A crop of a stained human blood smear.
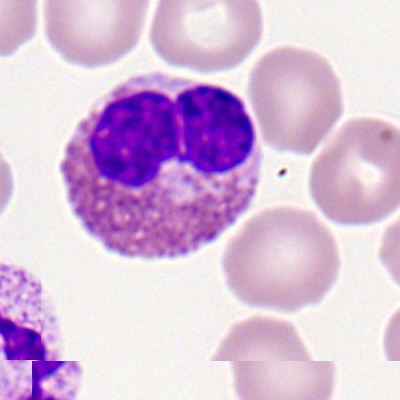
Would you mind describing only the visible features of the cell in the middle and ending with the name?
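Outline round. Two nuclear lobes side by side in the upper part of the cell. Chromatin dark purple, coarsely clumped. Cytoplasm packed with coarse granules. Eosinophil.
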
